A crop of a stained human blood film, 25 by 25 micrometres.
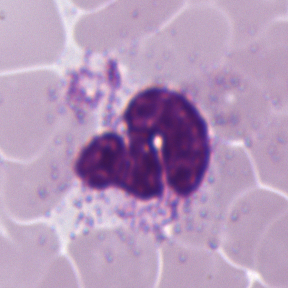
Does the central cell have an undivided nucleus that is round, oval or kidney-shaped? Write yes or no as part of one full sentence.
No, the cell's nucleus is segmented into two or more lobes.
